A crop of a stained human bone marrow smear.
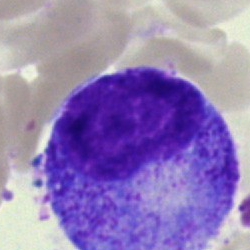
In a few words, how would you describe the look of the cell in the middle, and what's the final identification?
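Look first at the nucleus: it sits in the upper part of the cell, off-centre. Below it, the cytoplasm forms the lower half of the cell on a pale lilac-blue background, and it is filled with numerous purple granules. Just outside the left edge of the cell, you will also find a few dark granules. This cell is a promyelocyte.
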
